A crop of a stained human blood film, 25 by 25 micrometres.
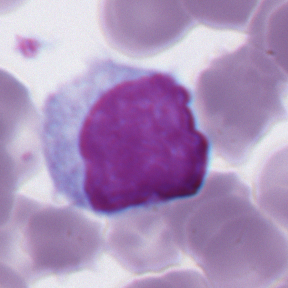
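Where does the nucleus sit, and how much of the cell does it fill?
It lies toward the right of the cell and fills about 70% of the cell's area; the cell is about 15 micrometres across and the nucleus about 12 micrometres.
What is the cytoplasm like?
Pale greyish-blue with a fine, speckled texture, forming a broad crescent on the left side of the cell.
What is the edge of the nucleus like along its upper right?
Slightly irregular and knobbly.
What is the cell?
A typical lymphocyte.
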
